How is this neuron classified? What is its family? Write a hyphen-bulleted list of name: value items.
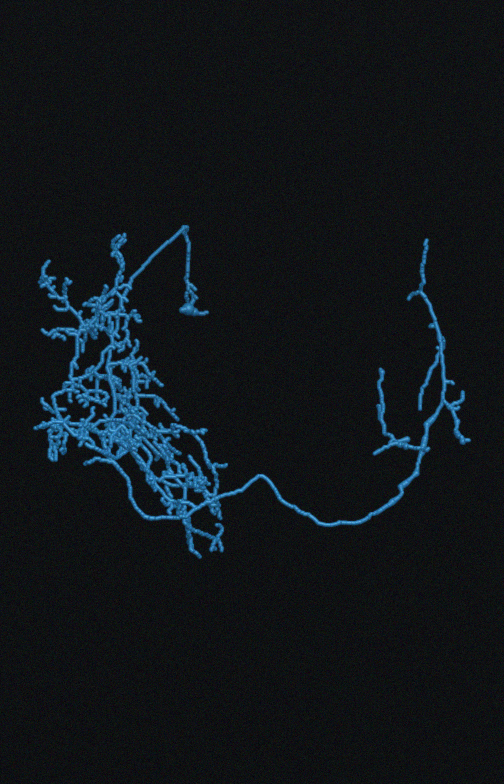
- family: hemilineage 14B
